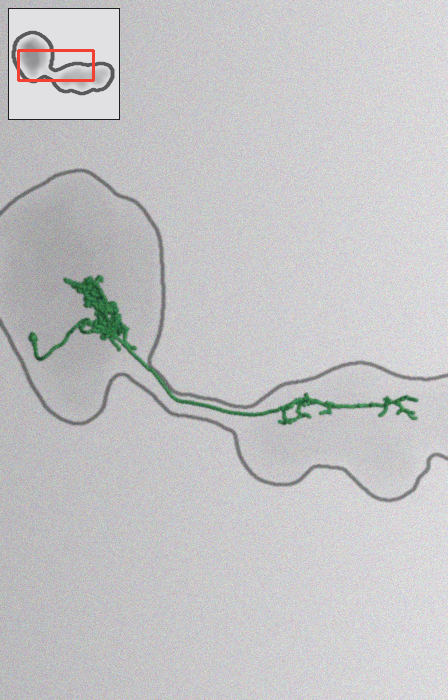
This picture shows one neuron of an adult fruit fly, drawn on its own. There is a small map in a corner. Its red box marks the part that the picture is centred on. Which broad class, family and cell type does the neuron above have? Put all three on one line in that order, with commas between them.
descending neuron, hemilineage MD3, DNg71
